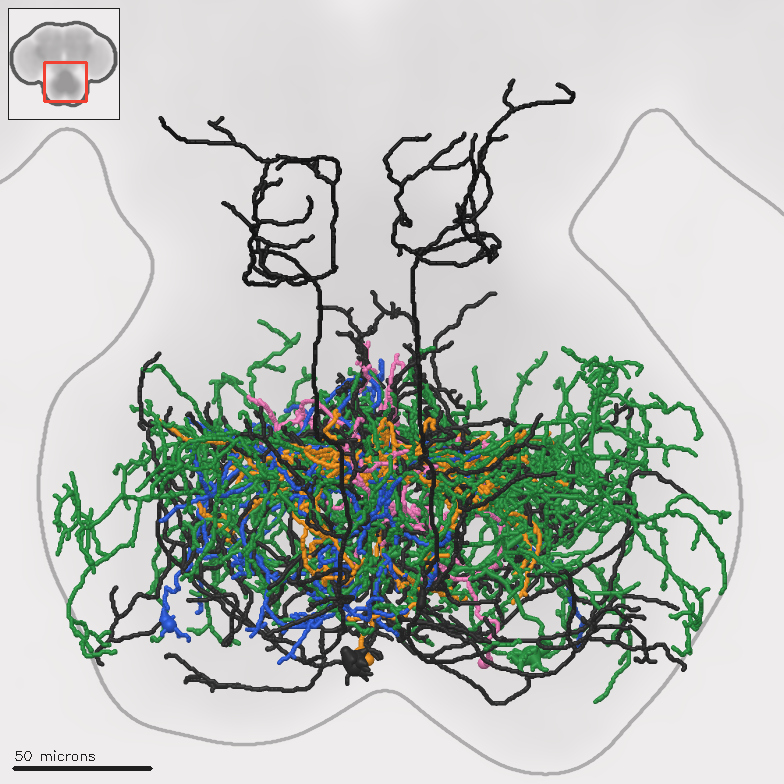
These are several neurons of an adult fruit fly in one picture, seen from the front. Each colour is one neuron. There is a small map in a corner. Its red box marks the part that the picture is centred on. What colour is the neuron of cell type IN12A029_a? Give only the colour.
blue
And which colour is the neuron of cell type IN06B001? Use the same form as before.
green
